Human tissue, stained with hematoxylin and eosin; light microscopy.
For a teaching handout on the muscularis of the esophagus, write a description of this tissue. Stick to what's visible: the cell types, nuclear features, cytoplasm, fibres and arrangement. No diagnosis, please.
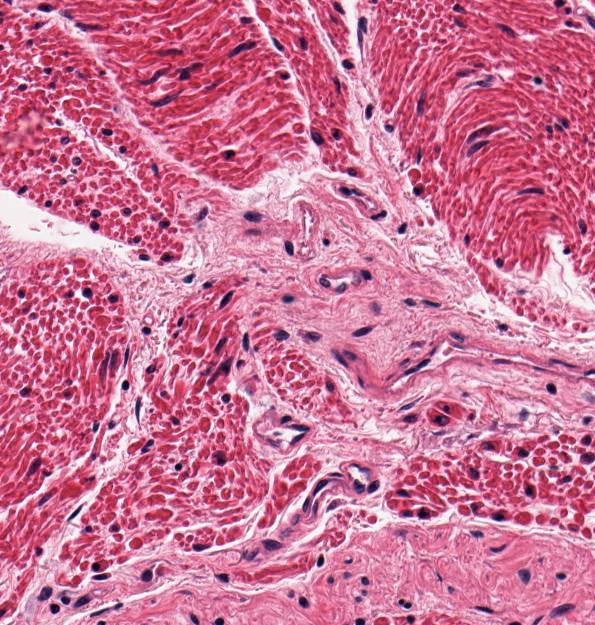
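First, bundles are lengthwise-cut in the upper part, crosswise-cut in much of the left and lower part. Second, crosswise-cut muscle cells show as small round pink profiles, only some with a dark nucleus. Third, a broader pale pink fibrous connective tissue band with scattered spindle-shaped nuclei runs centrally. Fourth, small thin-walled blood vessels lie within it.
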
